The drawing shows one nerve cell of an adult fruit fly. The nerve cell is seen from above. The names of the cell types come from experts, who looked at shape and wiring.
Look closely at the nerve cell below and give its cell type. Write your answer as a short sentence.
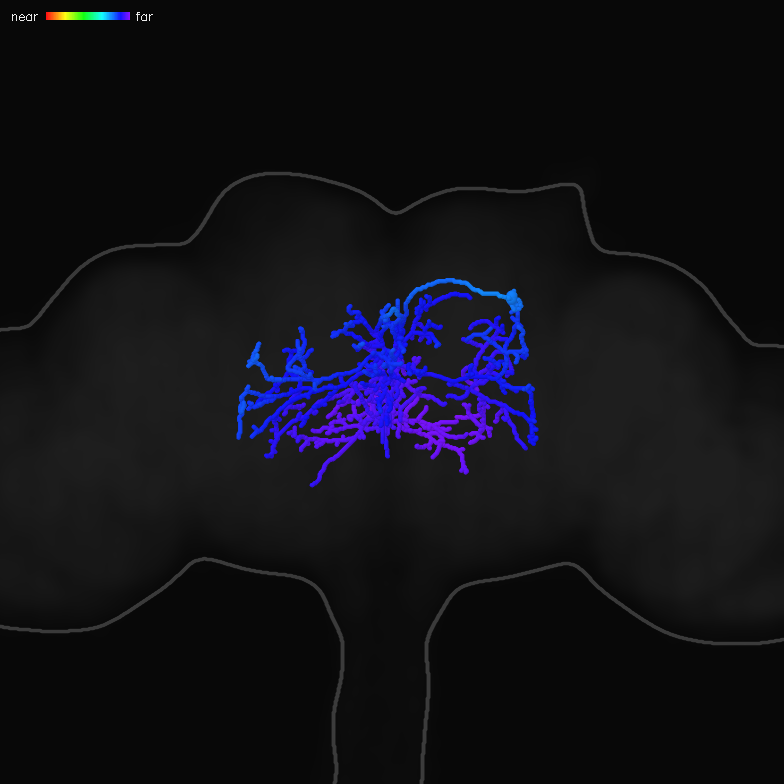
The cell type is GNG153.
